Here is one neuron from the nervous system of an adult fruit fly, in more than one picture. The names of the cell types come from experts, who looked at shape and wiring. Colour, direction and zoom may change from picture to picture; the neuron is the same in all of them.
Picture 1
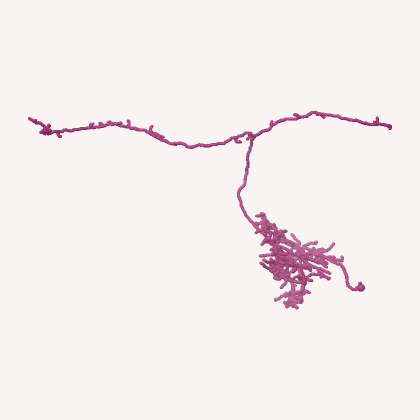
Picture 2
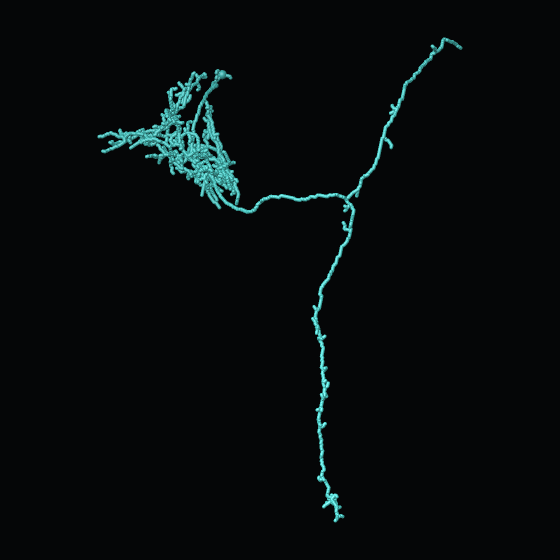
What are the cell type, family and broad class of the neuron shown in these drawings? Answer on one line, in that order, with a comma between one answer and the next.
VES031, hemilineage VESa2, central-brain intrinsic neuron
